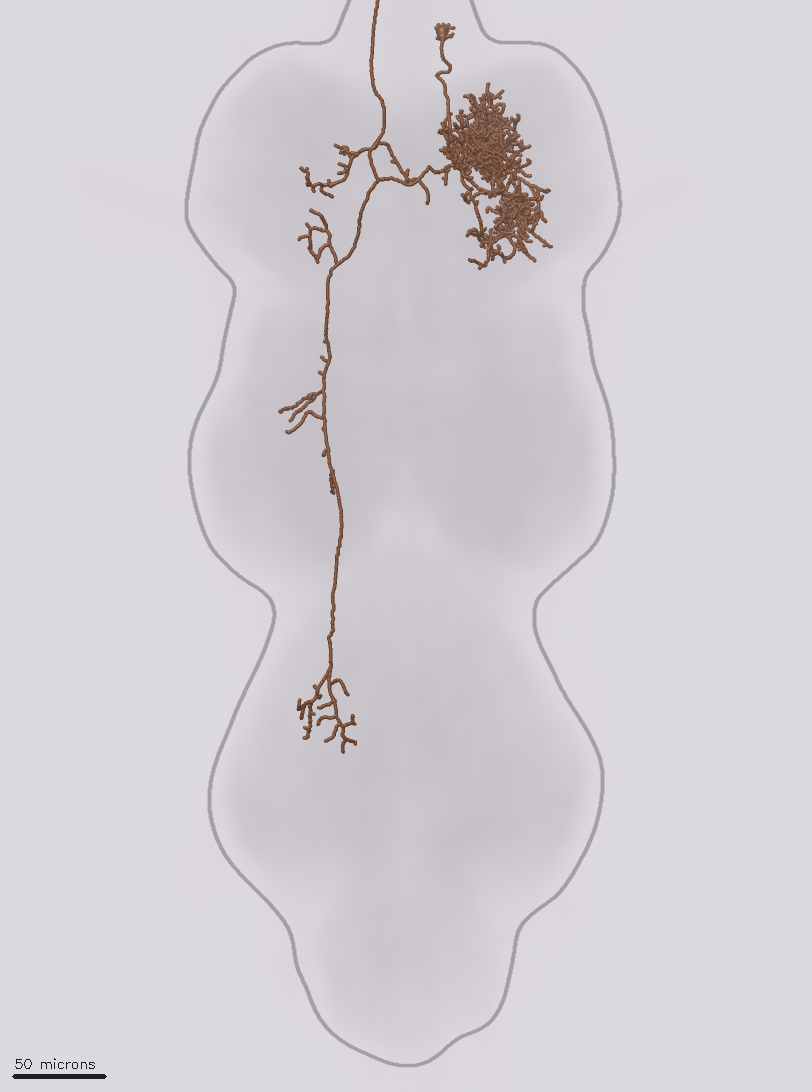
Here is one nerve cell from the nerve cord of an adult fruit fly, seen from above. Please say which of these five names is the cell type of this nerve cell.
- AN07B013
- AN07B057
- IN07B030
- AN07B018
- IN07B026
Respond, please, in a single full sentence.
Included in the cell type AN07B013 is this nerve cell.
